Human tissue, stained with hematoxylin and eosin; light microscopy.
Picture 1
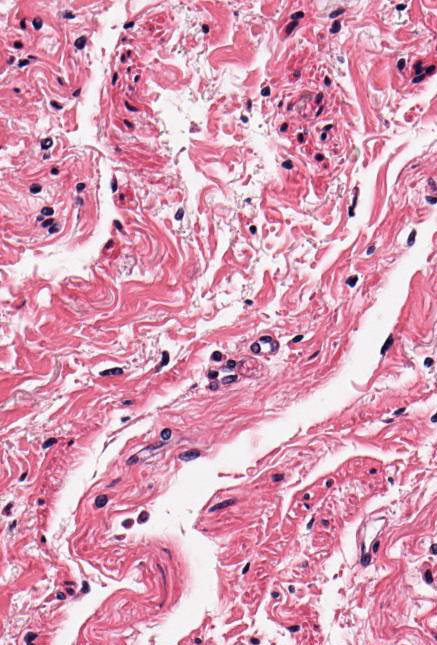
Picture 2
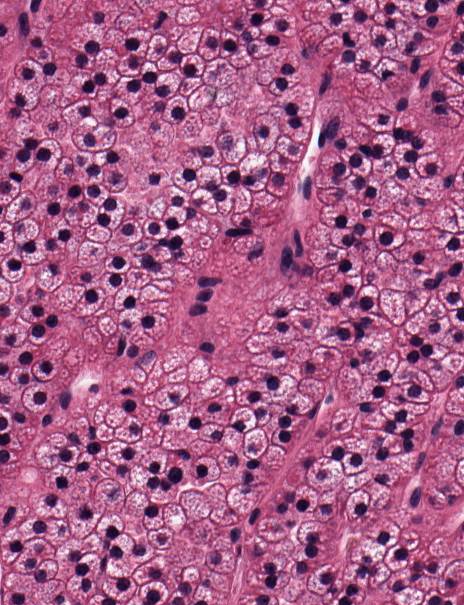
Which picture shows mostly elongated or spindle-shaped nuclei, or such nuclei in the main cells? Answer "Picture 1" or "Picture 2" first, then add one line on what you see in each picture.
Picture 1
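Picture 1: Small dark elongated fibroblast nuclei lie sparsely scattered between the collagen bundles.
Picture 2: Each main cell has a single small, round, dark nucleus, usually set near the centre of the cell.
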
